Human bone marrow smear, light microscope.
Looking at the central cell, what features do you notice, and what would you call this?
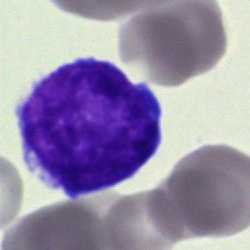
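Roughly round in outline, the cell has a slightly uneven edge. Cytoplasm is scant and appears only as a thin, deep blue rim at the edge. No granules are visible in the cell, nor are any vacuoles. The cell is a blast.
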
